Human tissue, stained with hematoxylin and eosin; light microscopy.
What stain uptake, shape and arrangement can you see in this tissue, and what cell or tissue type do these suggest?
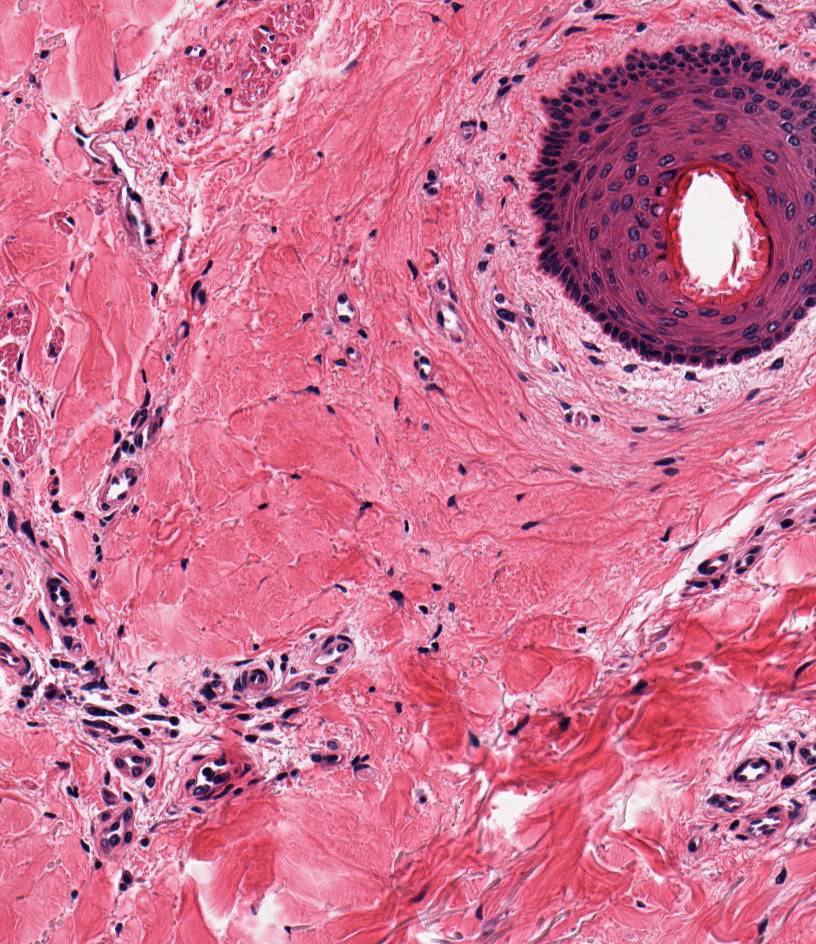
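Field mostly dense pink collagen. One round epithelial structure, upper right, built of many concentric layers of epithelial cells. Its outermost cells have dark, crowded nuclei lined up along the edge. A paler rim of loose fibres in concentric rings surrounds it. Tissue: skin of the lower leg.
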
